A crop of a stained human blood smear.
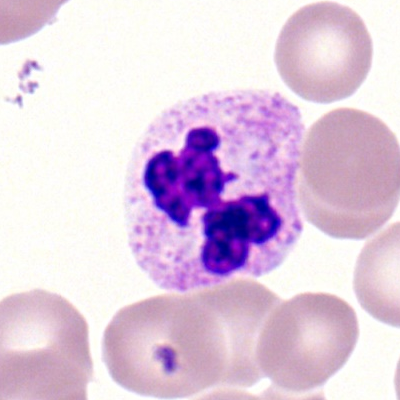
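Segmented neutrophil (central cell) in a stained human blood smear under the light microscope. The cell outline is roughly round. The nucleus is divided into lobes joined by narrow connections, and it contains no visible nucleoli. Fine pinkish-lilac granules are scattered throughout the cytoplasm.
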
